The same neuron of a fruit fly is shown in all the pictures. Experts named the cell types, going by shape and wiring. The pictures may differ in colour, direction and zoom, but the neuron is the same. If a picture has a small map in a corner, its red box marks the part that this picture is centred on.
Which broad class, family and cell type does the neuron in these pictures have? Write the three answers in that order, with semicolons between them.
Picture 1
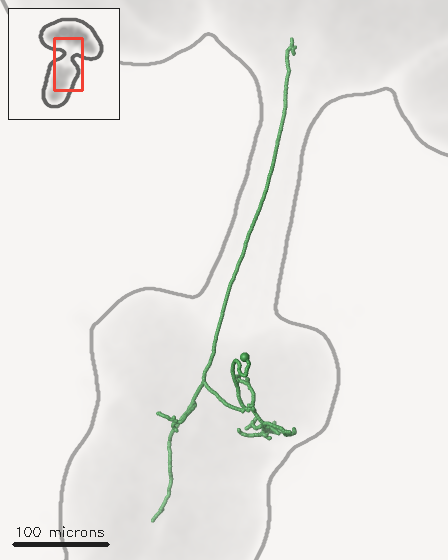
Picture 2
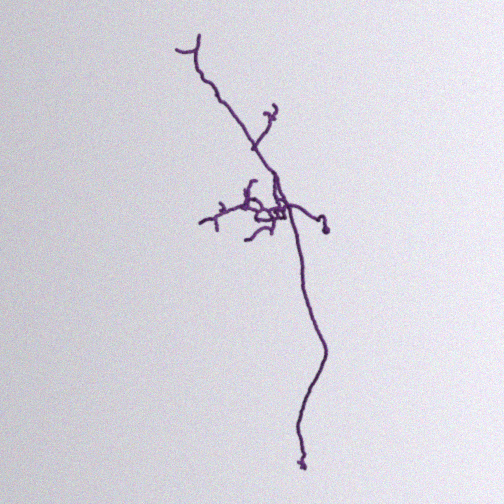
ascending neuron; hemilineage 10B; AN10B061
